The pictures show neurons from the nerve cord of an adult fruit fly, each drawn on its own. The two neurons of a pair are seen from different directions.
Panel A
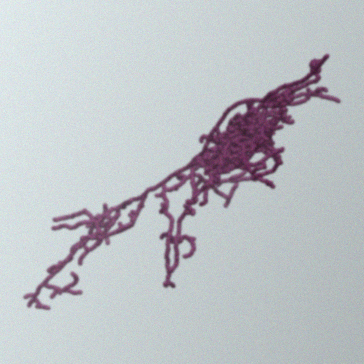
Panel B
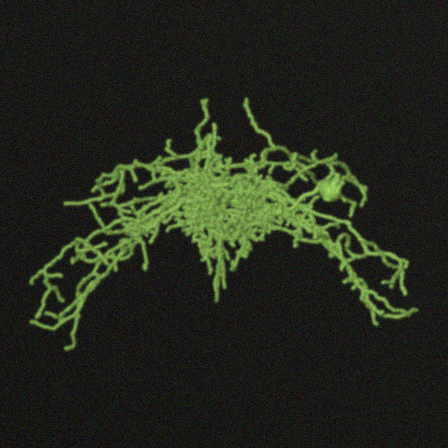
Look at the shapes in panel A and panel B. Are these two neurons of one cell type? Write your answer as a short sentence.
They are of the same cell type.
